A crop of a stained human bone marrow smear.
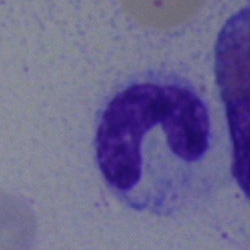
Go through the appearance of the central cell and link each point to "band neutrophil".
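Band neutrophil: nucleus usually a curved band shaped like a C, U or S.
Here the nucleus is bent into a horseshoe, opening facing downward; this fits that curved band shape. No nucleoli visible in the nucleus. Cytoplasmic granules fine and faint. Cell outline roughly round.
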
